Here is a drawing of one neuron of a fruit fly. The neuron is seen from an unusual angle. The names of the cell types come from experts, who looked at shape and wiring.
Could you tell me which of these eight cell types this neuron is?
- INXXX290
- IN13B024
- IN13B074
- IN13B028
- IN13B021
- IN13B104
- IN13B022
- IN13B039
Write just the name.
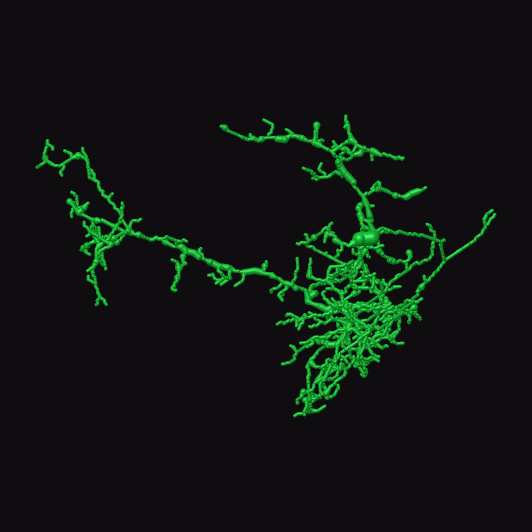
IN13B028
